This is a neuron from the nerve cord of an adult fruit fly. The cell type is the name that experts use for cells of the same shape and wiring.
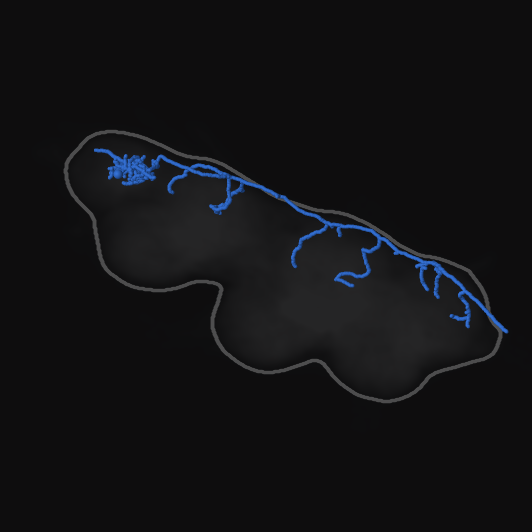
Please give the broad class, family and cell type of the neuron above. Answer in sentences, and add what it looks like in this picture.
It is an ascending neuron. Its family is hemilineage 19B. It is of cell type AN19B051. As drawn here it is wider than it is tall.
